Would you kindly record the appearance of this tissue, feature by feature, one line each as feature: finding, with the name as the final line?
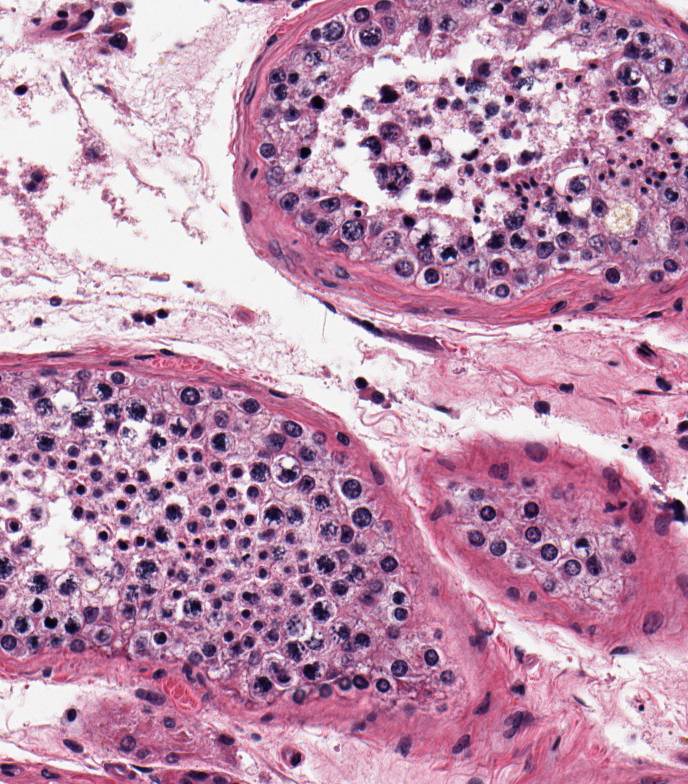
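Tubules: three seminiferous tubules in cross-section, top right, lower left, middle right
Stroma: loose, between the tubules
Tubule wall: thick, pink-staining, layered, flattened nuclei
Germ cells: many, large round nuclei, coarse clumped dark chromatin, rim of pale cytoplasm
Lumen, top right tubule: irregular, open, loose detached cells
Name: testis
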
